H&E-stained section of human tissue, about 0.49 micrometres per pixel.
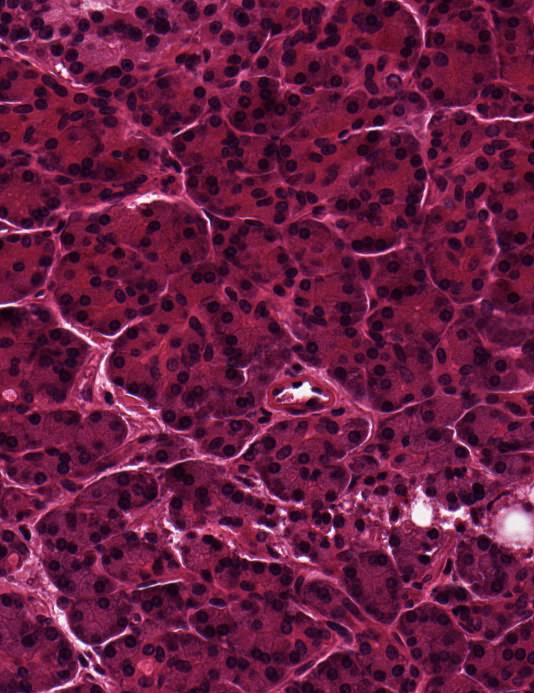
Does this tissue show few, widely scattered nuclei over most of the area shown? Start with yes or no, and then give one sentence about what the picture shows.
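No. Across the whole field the cells are packed into rounded nests separated by thin pale partitions.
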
